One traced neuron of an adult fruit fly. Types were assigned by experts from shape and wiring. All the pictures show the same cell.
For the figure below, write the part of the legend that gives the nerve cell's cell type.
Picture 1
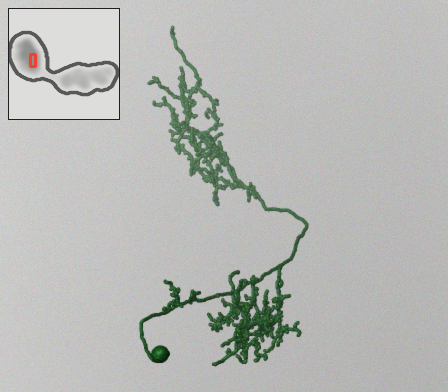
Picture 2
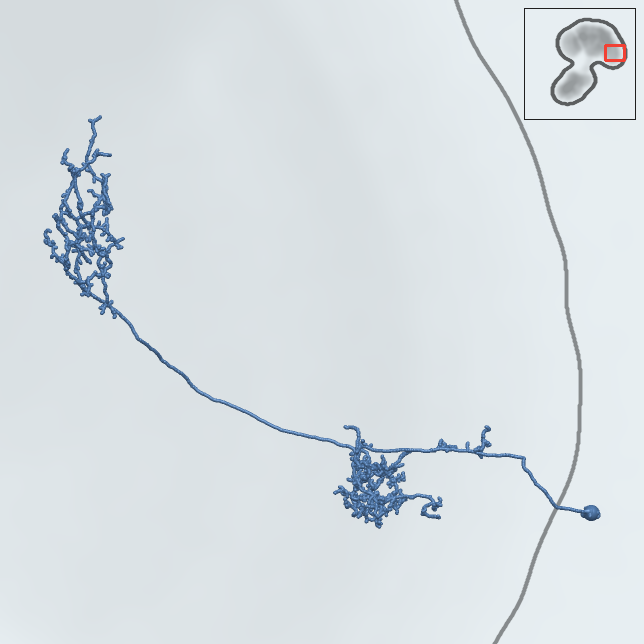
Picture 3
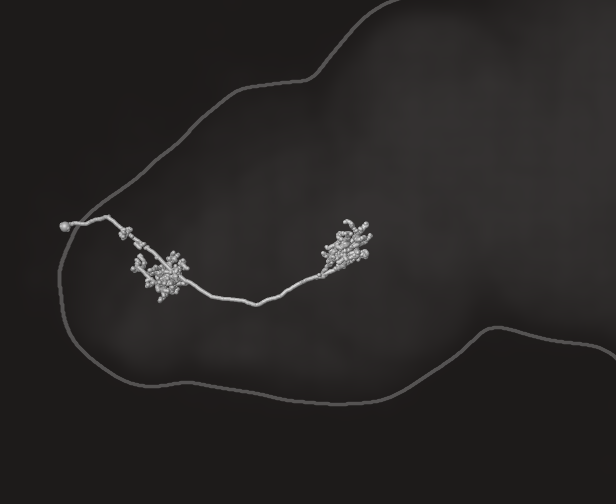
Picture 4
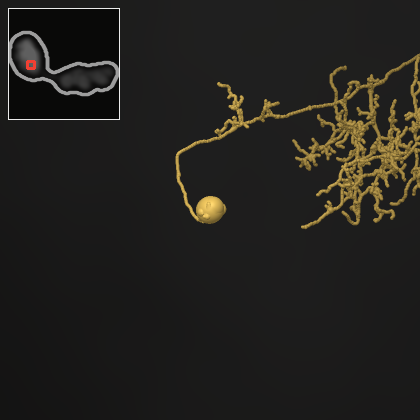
Tm31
